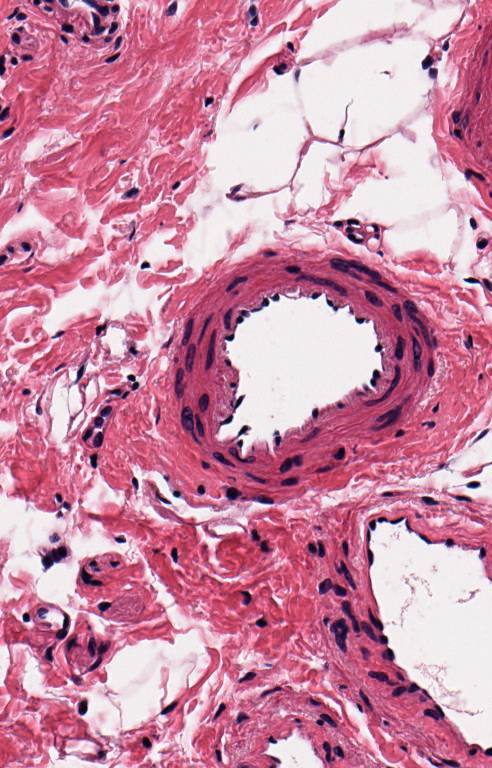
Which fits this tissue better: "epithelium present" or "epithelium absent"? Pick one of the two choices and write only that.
Epithelium absent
